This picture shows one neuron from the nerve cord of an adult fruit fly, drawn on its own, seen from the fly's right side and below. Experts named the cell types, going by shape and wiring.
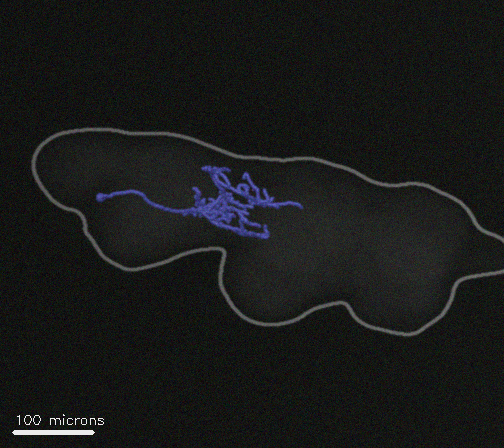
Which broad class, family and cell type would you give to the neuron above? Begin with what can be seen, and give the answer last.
By the scale bar it is about 250 microns wide in this view. In this view it is more than twice as wide as it is tall. It is a nerve-cord intrinsic neuron. Its family is hemilineage 06A. Its cell type is IN06A038.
